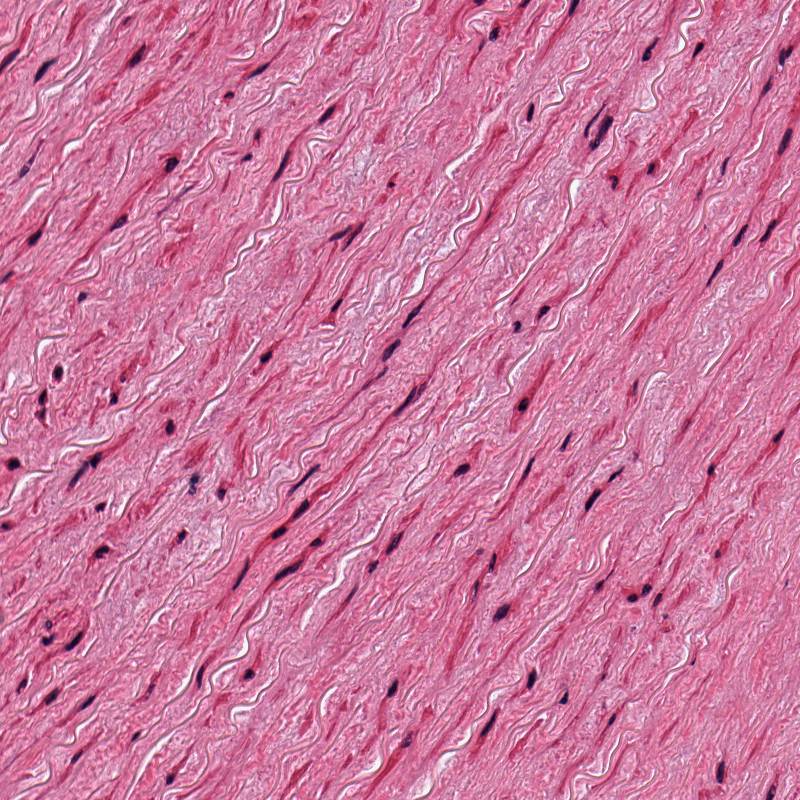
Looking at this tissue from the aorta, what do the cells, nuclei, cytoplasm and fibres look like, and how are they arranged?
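Orientation comes first: fibres lie parallel across the whole field, running diagonally from lower left to upper right. Their course is wavy rather than straight. The nuclei are elongated and spindle-shaped, stained dark purple-blue. Last on the list, epithelium is absent throughout the field.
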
